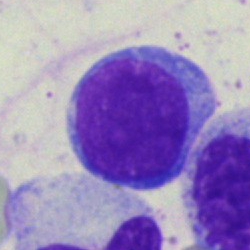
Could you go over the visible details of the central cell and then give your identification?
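Cytoplasm first: a narrow rim of deep blue, widest on the upper right side of the cell. Granules: none seen in the cytoplasm. Vacuoles: none present. The cell is a lymphocyte.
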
